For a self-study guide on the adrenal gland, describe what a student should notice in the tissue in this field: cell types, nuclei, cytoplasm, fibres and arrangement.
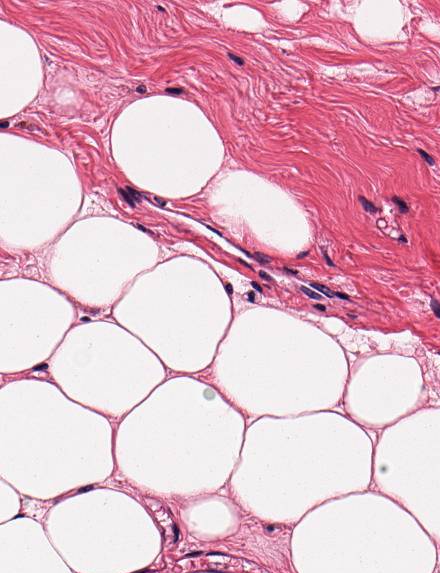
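The field divides into two regions: dense pink collagen occupies the upper right, while fat cells fill the lower and left parts. The adipocytes are large, empty, rounded-polygonal spaces bounded by thin pink membranes. Their few visible nuclei are flattened against the edge of the cell. Among the collagen bundles lie sparse, dark, elongated fibroblast nuclei.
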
